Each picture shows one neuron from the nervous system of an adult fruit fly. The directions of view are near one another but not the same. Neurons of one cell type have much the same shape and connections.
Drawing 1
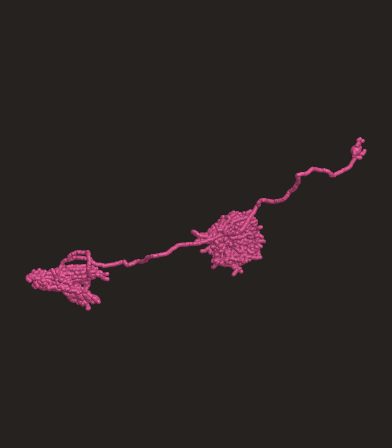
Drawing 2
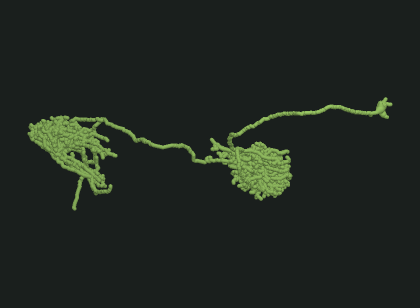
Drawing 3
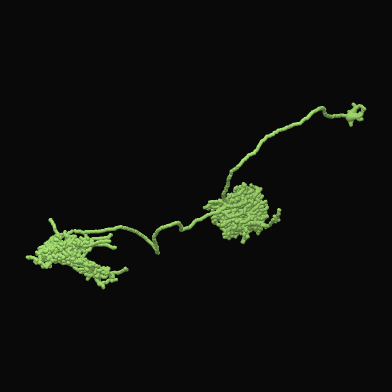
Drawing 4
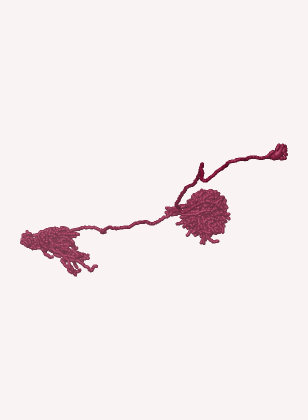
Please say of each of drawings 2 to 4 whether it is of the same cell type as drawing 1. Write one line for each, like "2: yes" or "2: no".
2: yes
3: yes
4: yes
